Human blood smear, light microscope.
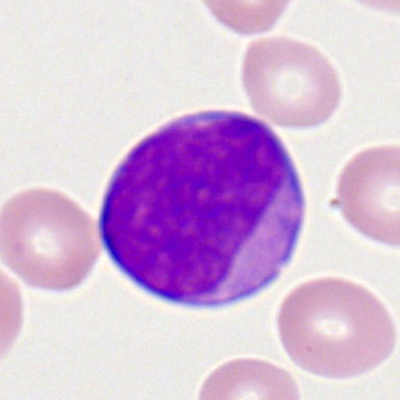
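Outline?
Smooth, roughly round.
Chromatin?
Dark purple, mottled with small paler spots.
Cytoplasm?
Pale bluish-lilac, only a narrow crescent on the right side.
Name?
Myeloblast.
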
